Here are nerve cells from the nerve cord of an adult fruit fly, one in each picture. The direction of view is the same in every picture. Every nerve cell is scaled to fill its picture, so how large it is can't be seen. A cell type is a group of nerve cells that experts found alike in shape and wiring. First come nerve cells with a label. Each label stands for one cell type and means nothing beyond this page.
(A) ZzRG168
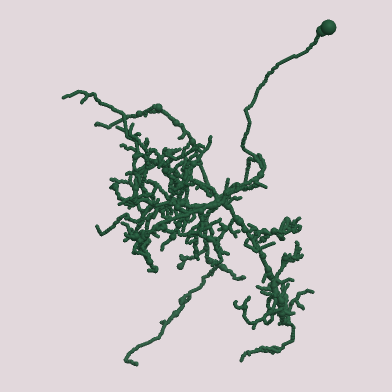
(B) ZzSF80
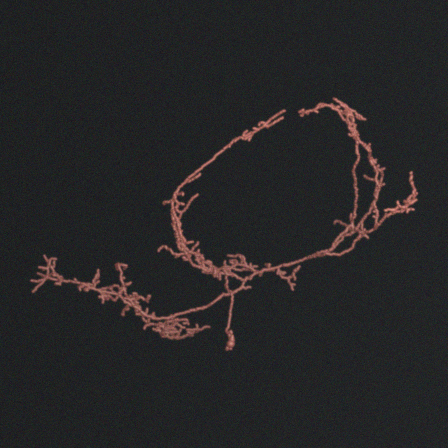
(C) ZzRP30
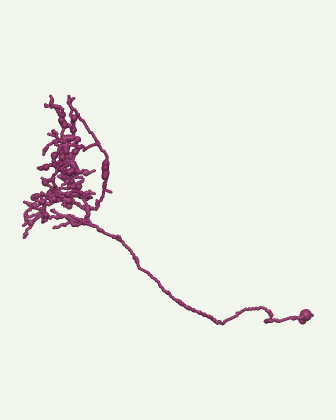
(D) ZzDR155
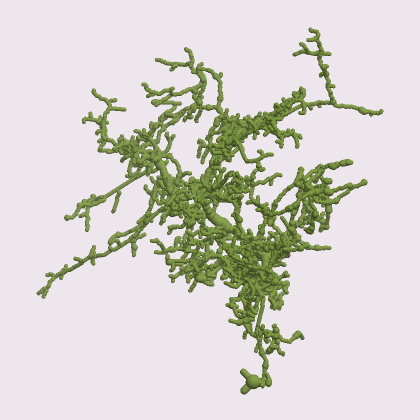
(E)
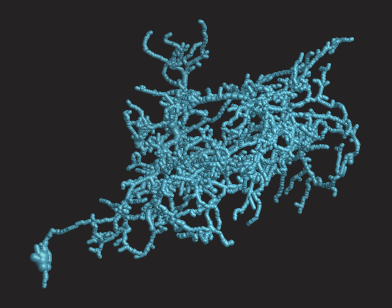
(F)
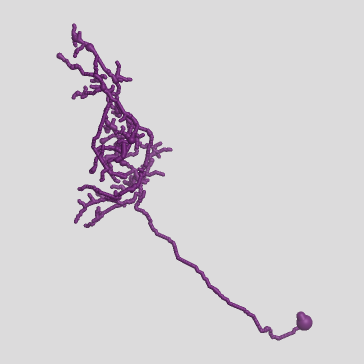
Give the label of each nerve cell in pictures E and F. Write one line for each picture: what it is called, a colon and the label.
E: ZzDR155
F: ZzRP30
